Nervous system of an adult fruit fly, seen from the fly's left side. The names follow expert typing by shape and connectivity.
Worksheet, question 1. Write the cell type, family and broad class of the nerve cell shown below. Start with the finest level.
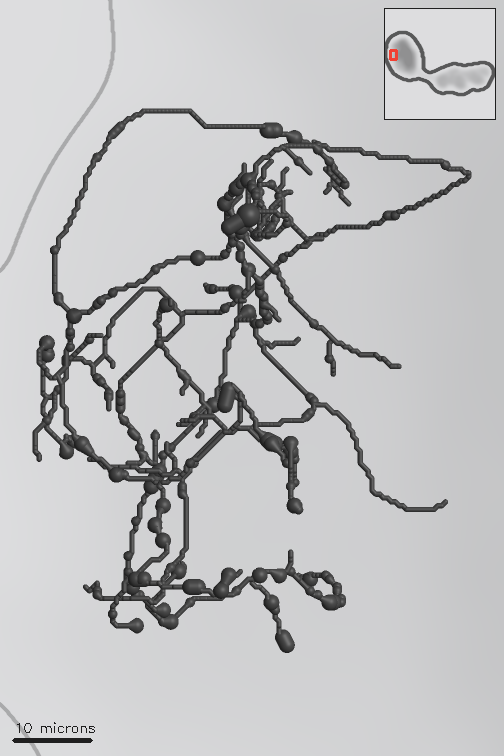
CB2471; hemilineage ALl1_dorsal; central-brain intrinsic neuron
